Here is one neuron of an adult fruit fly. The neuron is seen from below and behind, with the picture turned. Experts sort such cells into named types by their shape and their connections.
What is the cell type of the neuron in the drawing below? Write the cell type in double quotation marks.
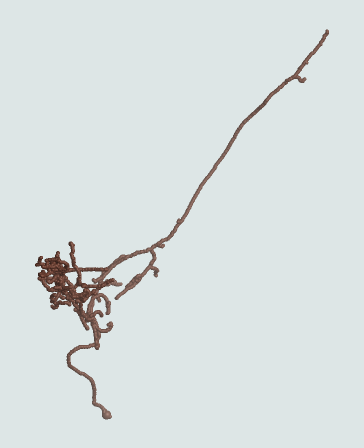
"AVLP009"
